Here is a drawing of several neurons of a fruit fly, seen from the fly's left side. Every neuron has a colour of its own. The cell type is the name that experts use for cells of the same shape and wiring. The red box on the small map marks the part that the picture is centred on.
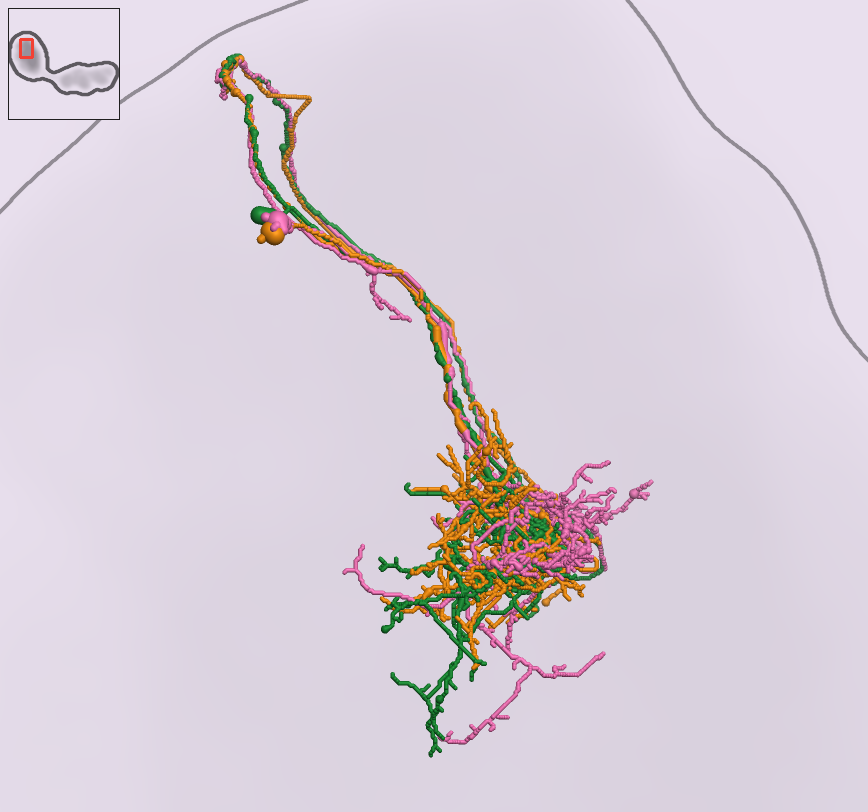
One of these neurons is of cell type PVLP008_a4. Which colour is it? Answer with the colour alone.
orange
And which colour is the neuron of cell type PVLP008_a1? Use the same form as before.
green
